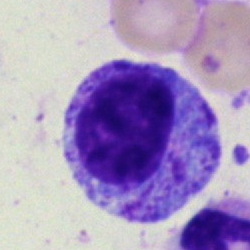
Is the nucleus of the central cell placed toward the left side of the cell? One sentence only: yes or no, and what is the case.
Yes, it is toward the left that the nucleus of this cell lies.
